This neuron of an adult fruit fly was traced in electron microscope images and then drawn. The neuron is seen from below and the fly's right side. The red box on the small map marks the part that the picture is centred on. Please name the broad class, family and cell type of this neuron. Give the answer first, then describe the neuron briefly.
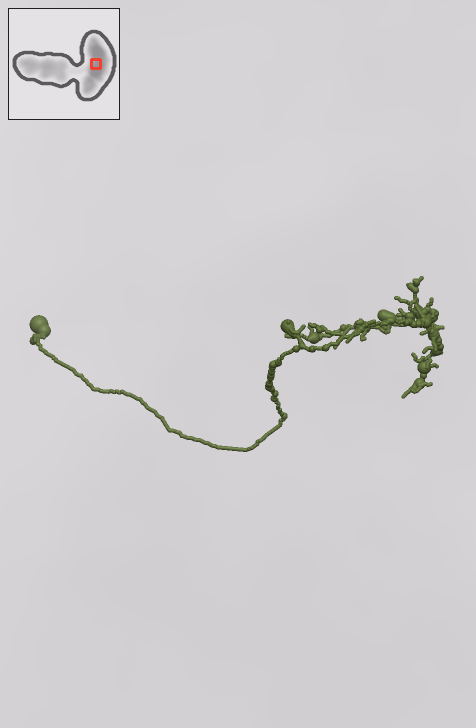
This is a central-brain intrinsic neuron. The name of its family is class CX. It is of cell type vDeltaL. It is in the brain and does not reach the nerve cord. The cell body is on the left of the picture.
